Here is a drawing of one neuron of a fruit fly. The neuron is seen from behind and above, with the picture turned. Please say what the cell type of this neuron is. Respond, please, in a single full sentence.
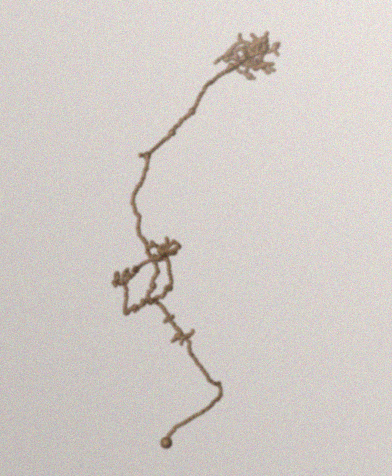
It is the cell type TmY21 to which this neuron belongs.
